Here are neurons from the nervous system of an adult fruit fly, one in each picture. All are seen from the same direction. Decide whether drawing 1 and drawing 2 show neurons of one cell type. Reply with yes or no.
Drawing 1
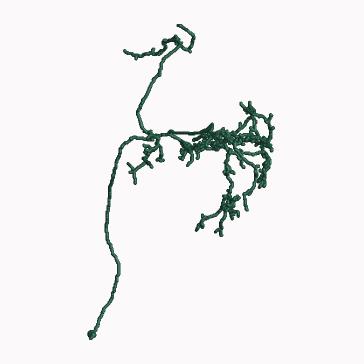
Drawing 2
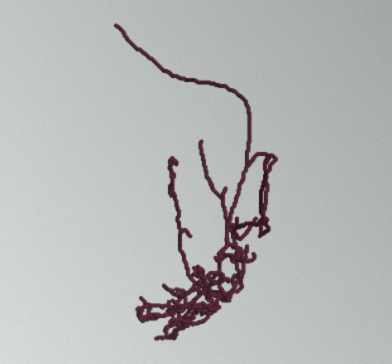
no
